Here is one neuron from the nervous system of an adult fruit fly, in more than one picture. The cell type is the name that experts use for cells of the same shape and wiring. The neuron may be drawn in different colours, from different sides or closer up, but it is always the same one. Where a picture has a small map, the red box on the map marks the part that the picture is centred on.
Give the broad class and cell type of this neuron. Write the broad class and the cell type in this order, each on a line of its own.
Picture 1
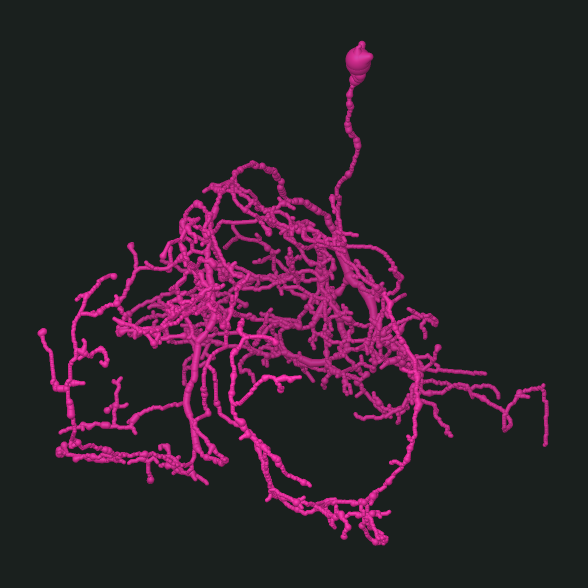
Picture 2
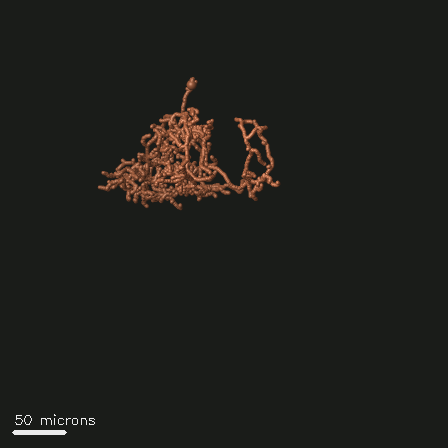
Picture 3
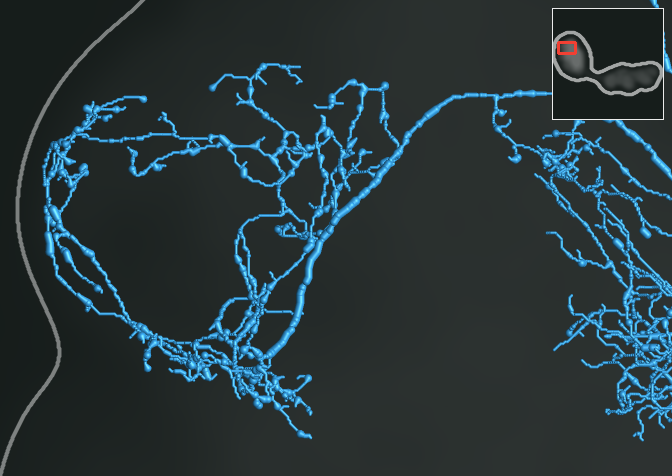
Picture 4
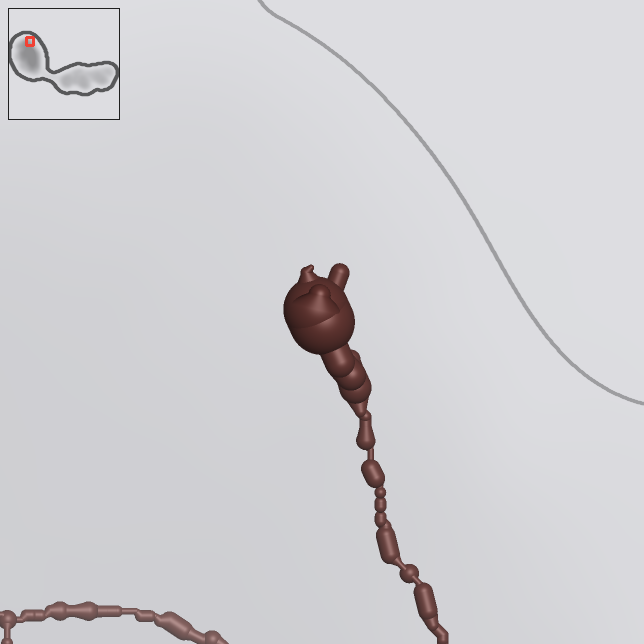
central-brain intrinsic neuron
IB017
